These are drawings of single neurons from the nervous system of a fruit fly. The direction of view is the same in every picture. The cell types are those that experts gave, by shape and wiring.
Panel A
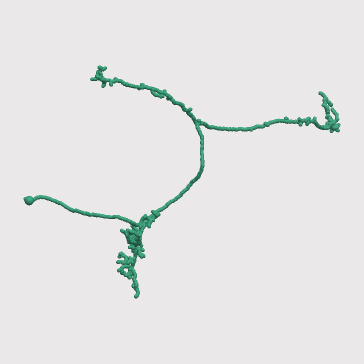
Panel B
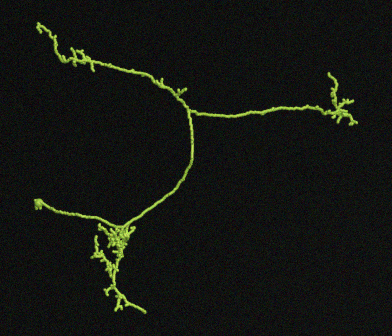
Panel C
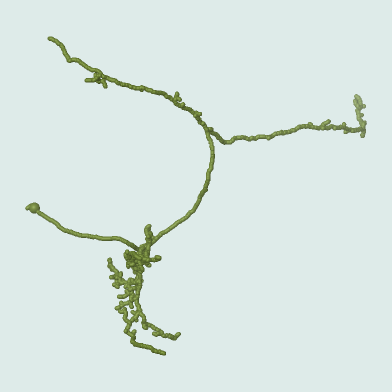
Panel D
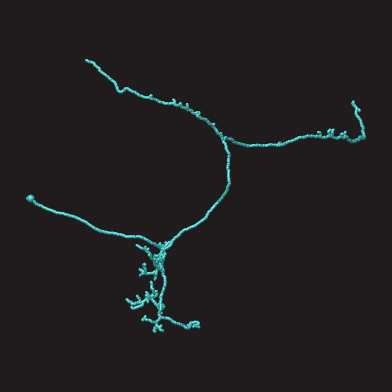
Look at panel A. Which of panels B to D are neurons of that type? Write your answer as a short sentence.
Panel B and panel C are of the same cell type.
